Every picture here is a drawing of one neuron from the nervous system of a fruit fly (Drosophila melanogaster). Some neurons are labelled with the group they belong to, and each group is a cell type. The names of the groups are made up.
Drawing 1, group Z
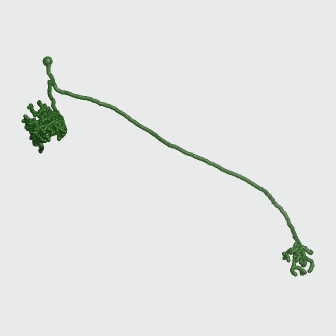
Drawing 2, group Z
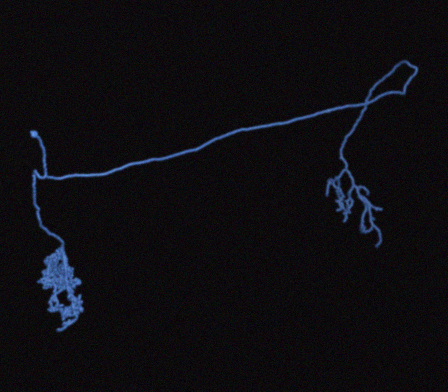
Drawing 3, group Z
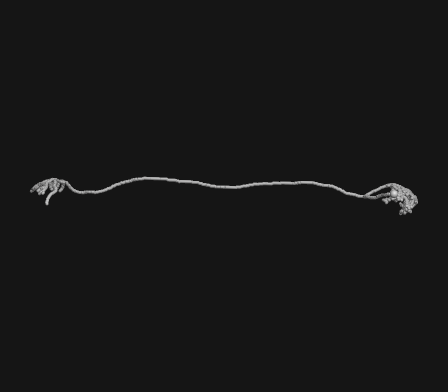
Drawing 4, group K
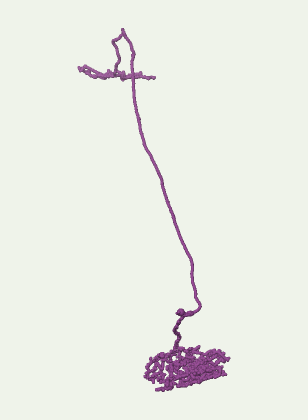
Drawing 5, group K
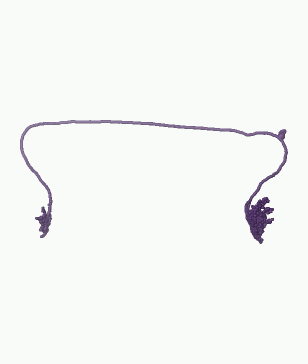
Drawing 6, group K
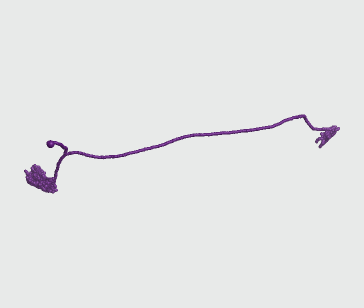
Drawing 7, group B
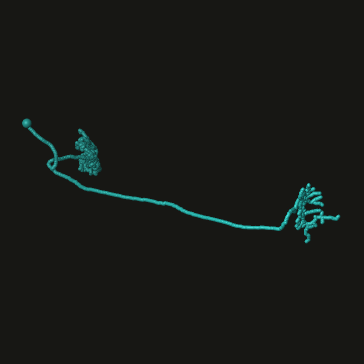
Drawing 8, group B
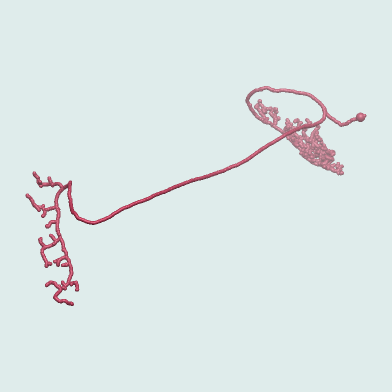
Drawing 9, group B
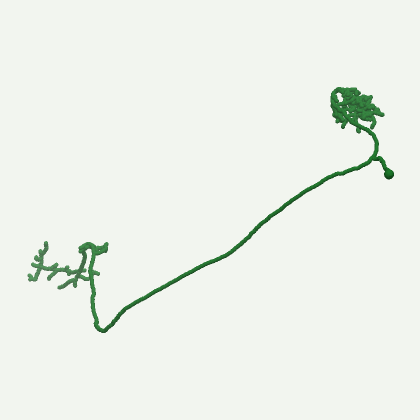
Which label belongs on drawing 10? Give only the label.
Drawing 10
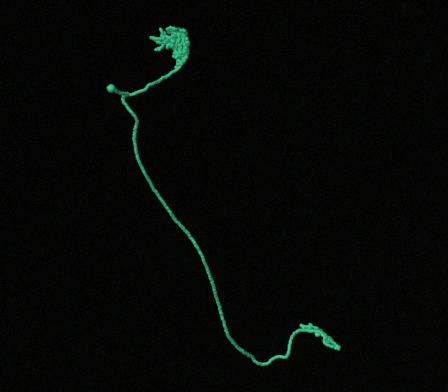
group K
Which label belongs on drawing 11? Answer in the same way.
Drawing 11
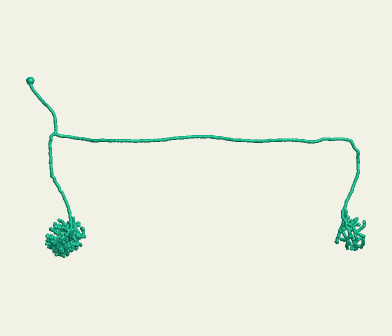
group Z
